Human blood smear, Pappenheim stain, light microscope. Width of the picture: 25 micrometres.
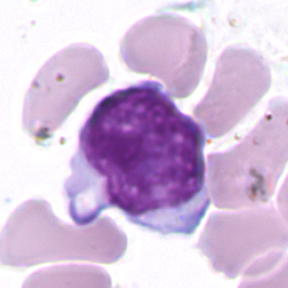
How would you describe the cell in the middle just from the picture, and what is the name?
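Chromatin: dense, dark purple, coarsely clumped, with small paler patches between clumps. Cytoplasm: widest at lower left and bottom, barely visible at top; pale, bulging at lower left into a small rounded bleb; no granules visible. Nucleus: about 11 micrometres across. Identification: plasma cell.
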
